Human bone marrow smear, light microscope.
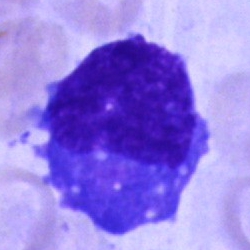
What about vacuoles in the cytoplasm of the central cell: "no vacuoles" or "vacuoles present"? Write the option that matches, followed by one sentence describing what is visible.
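Vacuoles present. Several small clear dots lie scattered in the cytoplasm.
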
